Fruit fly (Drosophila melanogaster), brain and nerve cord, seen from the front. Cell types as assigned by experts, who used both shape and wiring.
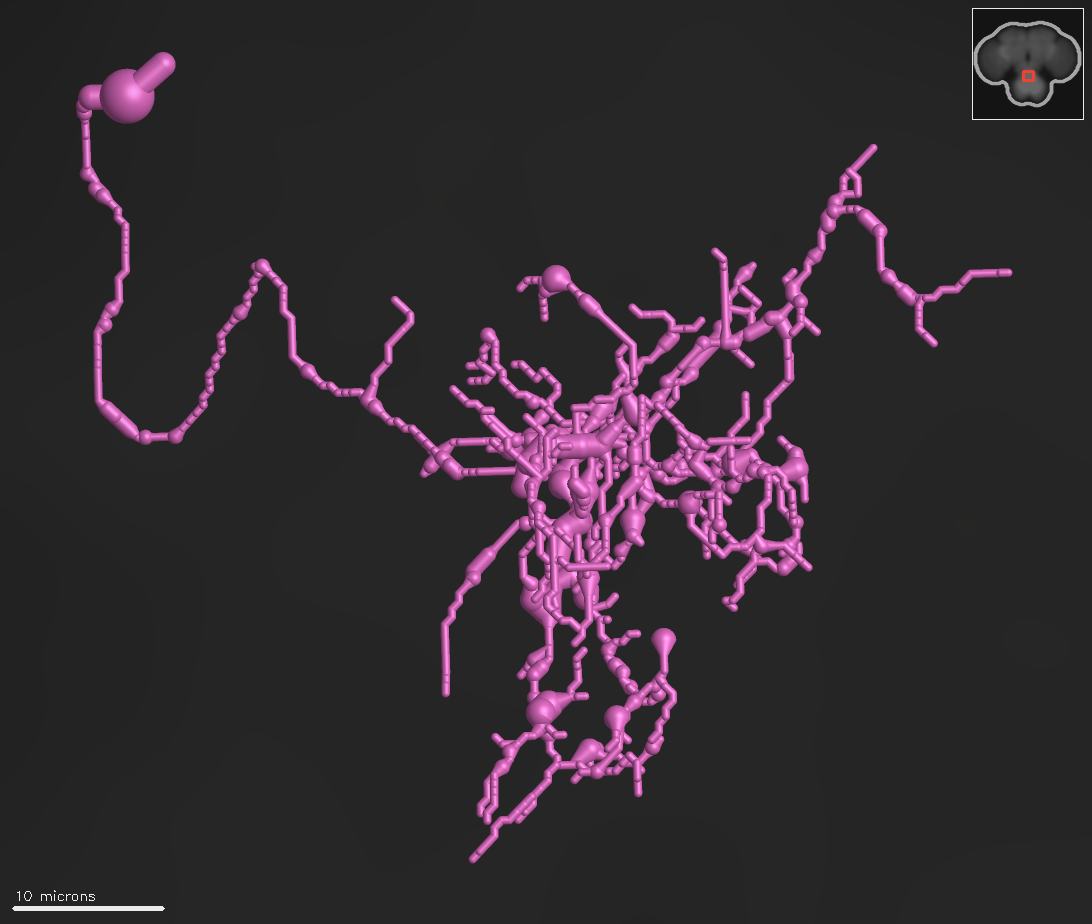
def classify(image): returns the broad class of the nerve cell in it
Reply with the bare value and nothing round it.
nerve-cord intrinsic neuron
